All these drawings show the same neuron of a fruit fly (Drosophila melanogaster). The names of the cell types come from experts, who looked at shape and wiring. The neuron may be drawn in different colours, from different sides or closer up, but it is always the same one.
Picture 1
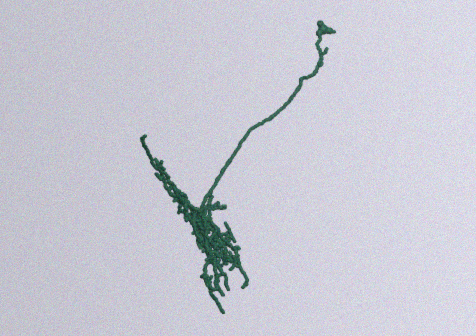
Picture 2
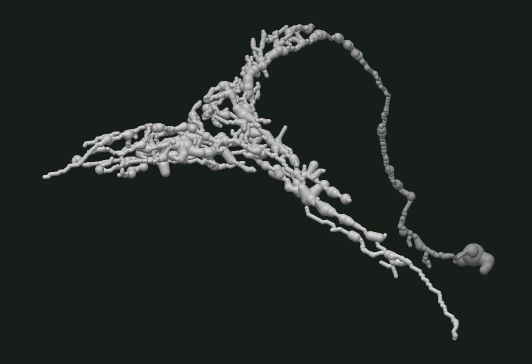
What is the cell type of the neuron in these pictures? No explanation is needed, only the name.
aMe6b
